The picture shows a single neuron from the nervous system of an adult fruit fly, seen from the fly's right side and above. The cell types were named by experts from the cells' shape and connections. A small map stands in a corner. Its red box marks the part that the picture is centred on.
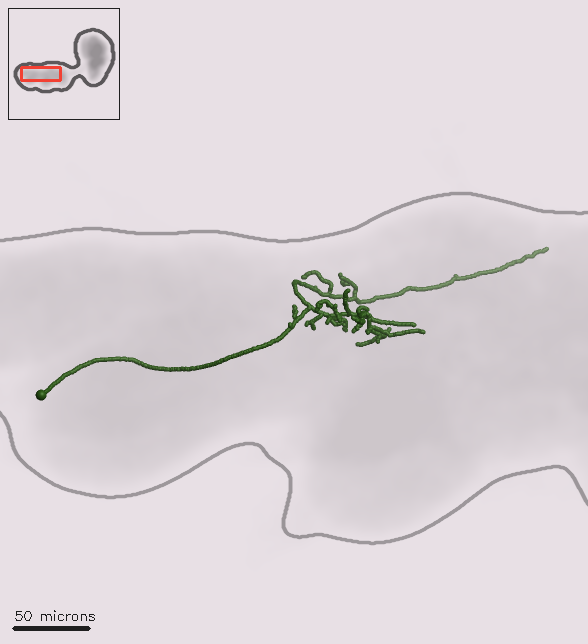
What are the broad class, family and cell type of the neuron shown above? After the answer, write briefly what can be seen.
This is a nerve-cord intrinsic neuron. The family is hemilineage 06A. It is of cell type IN06A133. The cell body is on the left of the picture. By the scale bar it is about 350 microns wide in this view.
